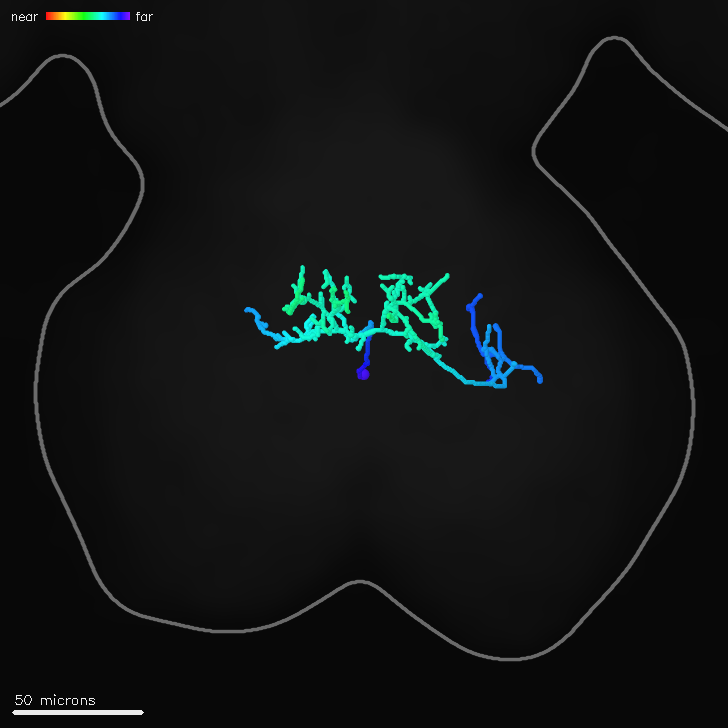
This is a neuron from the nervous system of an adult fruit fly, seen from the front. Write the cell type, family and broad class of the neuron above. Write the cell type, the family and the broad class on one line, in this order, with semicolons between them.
IN12B082; hemilineage 12B; nerve-cord intrinsic neuron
